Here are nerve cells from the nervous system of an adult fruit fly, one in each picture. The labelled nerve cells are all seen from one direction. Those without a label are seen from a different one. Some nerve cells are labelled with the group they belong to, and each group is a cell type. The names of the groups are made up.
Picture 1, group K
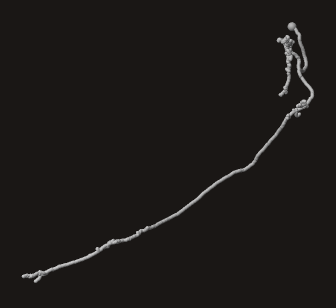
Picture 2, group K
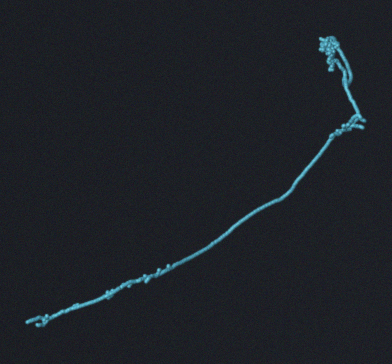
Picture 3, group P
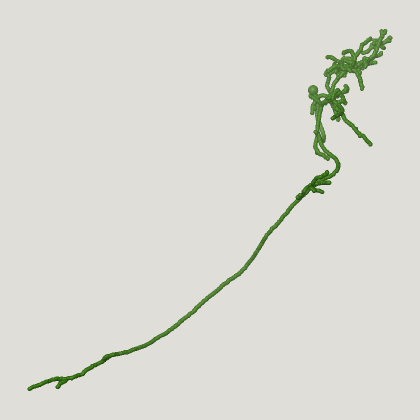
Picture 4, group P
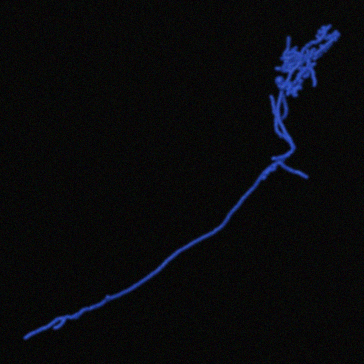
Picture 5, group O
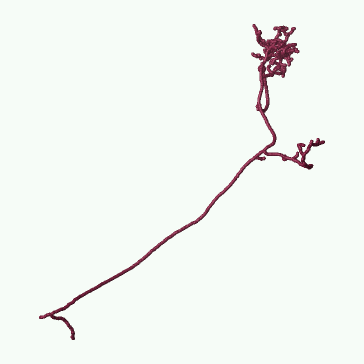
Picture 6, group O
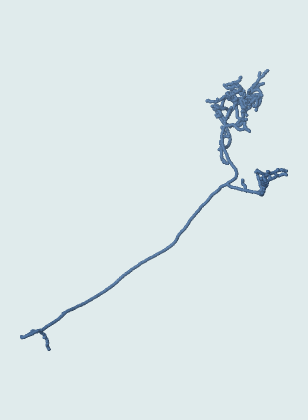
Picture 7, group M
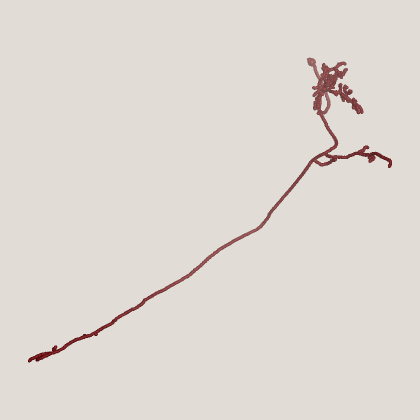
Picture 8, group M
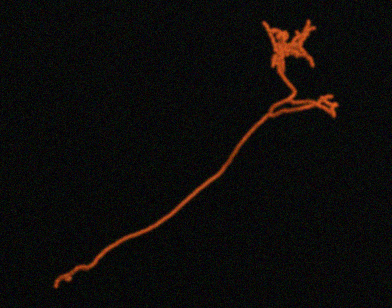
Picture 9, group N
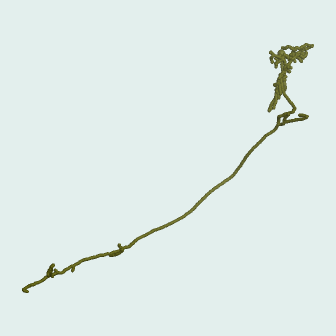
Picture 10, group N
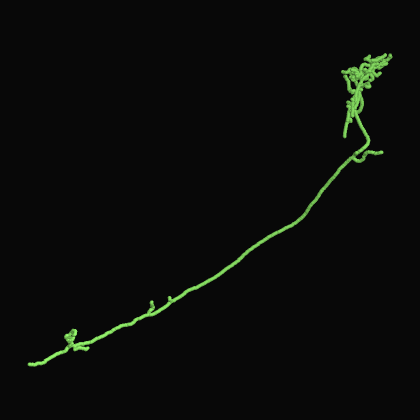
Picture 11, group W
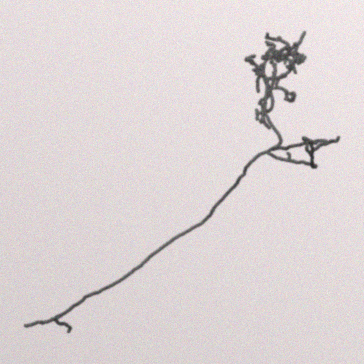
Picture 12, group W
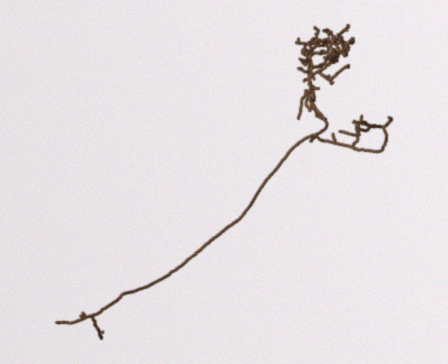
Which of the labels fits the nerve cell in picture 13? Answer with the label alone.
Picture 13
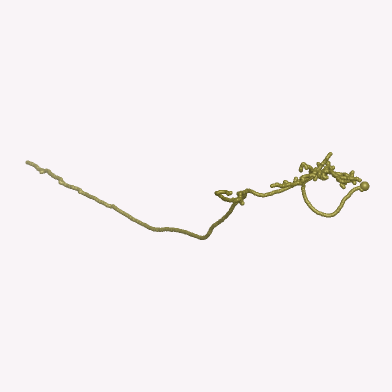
group M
